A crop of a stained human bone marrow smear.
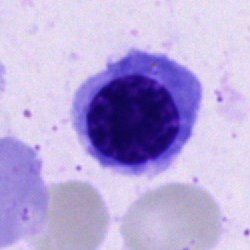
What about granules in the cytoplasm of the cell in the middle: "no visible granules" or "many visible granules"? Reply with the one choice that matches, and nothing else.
No visible granules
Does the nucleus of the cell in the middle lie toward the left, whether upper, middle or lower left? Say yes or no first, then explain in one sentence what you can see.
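Yes. The rim of cytoplasm is widest on the upper right side of the nucleus.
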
